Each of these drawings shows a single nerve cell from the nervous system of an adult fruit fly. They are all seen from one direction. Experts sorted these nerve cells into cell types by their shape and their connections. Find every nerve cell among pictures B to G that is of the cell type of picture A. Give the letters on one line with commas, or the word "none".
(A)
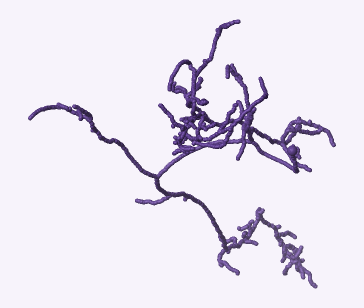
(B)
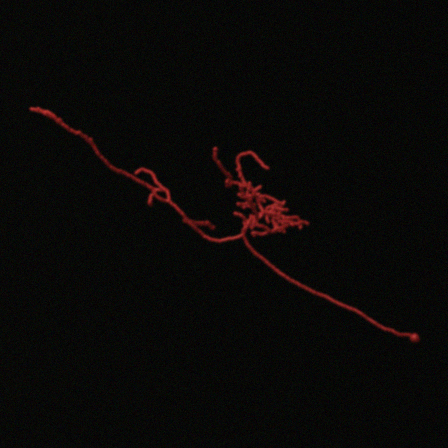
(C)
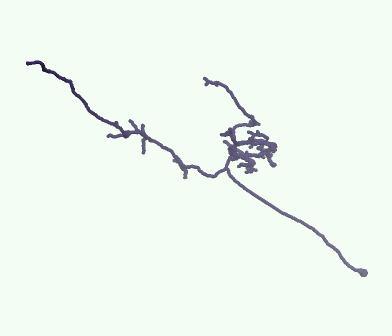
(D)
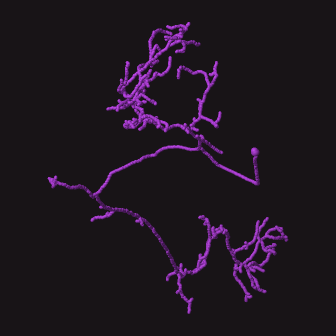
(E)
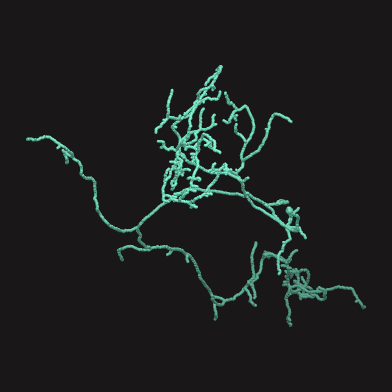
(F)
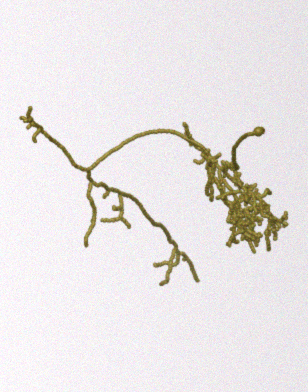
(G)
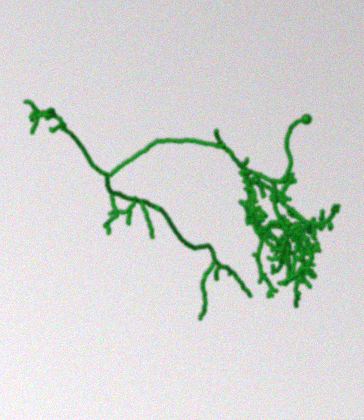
D, E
